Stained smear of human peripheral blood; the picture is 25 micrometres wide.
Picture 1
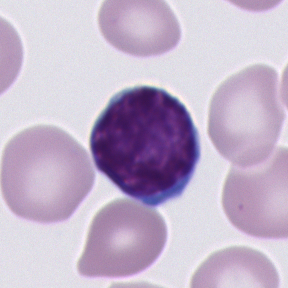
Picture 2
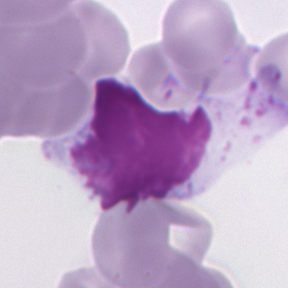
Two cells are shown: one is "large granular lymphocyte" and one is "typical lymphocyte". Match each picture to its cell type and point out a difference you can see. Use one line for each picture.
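The cell in picture 1 is a typical lymphocyte. The visible cytoplasm is blue.
The cell in picture 2 is a large granular lymphocyte. The cytoplasm is very pale, almost colourless, and spreads out mainly to the right of the nucleus.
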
